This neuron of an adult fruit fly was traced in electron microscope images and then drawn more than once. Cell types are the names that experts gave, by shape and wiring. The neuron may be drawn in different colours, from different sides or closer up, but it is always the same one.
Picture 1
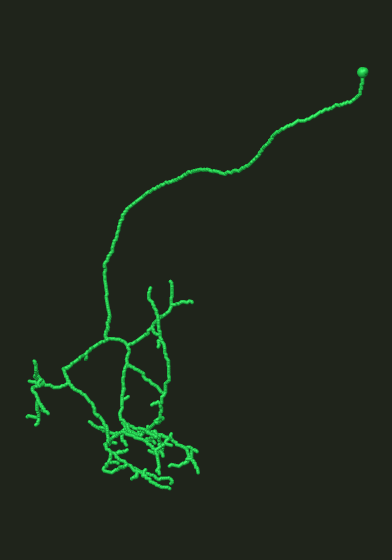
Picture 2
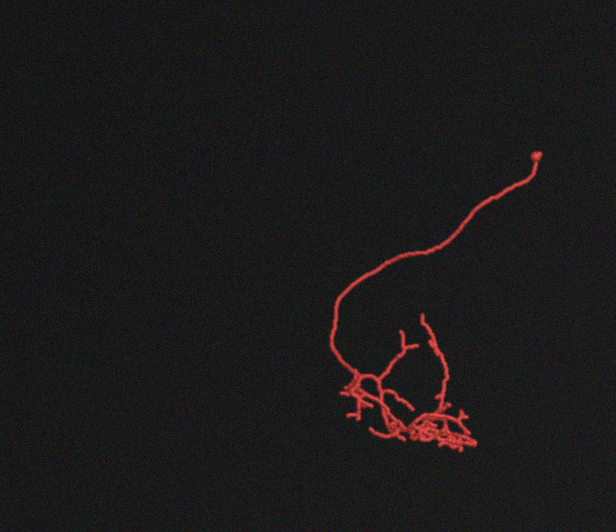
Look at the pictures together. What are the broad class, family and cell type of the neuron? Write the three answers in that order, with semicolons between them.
nerve-cord intrinsic neuron; hemilineage 23B; IN23B091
